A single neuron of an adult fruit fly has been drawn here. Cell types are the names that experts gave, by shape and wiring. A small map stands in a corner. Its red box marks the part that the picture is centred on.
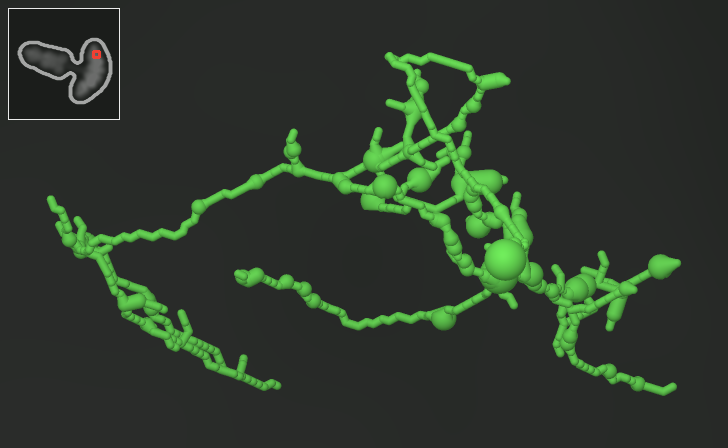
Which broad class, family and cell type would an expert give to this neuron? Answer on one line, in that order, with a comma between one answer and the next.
optic-lobe intrinsic neuron, Mi, Mi10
